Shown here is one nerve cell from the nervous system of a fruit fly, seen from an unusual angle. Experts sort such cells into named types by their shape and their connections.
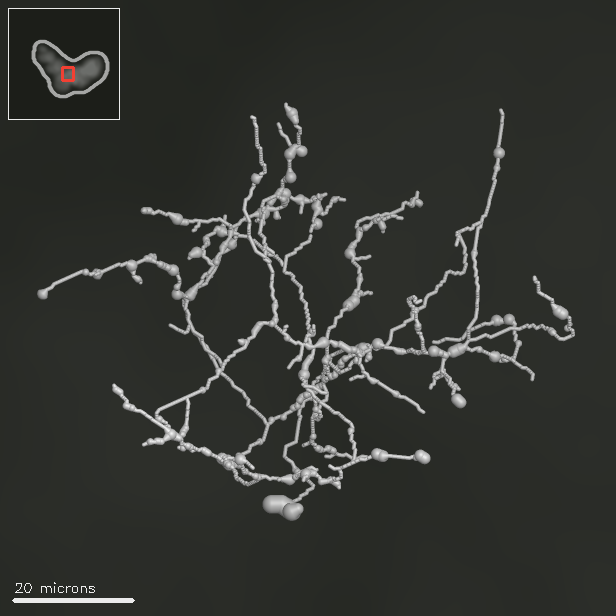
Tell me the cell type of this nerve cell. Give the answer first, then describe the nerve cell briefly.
Its cell type is IN01B064. Its broad class is nerve-cord intrinsic neuron. The cell body is at the bottom of the picture. By the scale bar it is about 90 microns wide in this view. Dozens of branch ends can be seen.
